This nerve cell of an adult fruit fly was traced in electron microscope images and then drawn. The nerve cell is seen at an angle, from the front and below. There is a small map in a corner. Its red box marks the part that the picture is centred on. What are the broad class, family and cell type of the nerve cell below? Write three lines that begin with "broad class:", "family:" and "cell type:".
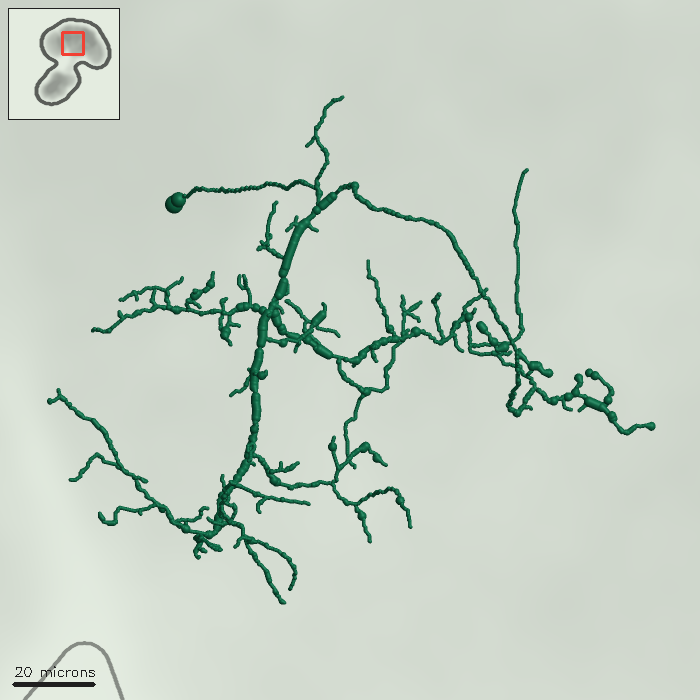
broad class: central-brain intrinsic neuron
family: hemilineage DM6_central1
cell type: CB2408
